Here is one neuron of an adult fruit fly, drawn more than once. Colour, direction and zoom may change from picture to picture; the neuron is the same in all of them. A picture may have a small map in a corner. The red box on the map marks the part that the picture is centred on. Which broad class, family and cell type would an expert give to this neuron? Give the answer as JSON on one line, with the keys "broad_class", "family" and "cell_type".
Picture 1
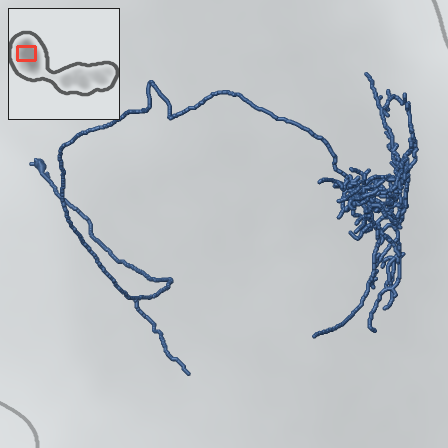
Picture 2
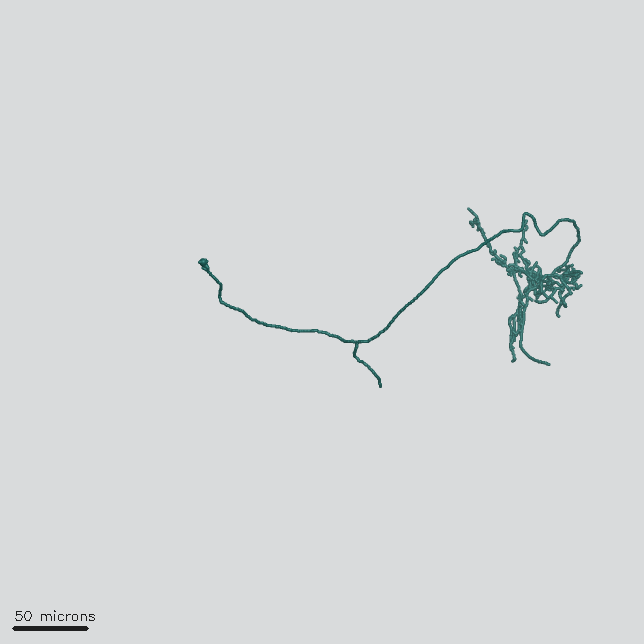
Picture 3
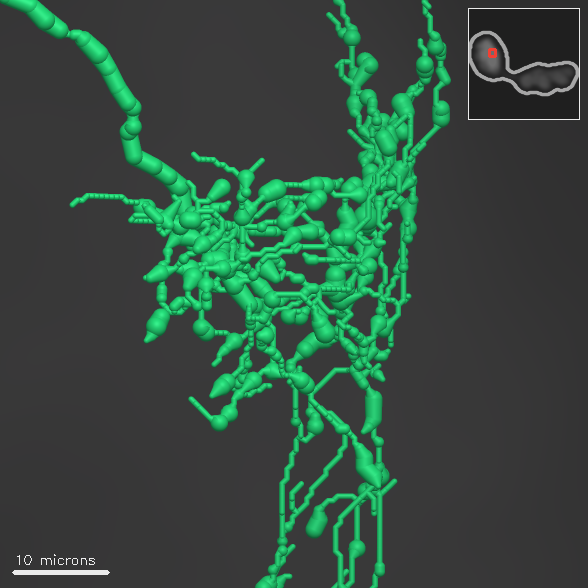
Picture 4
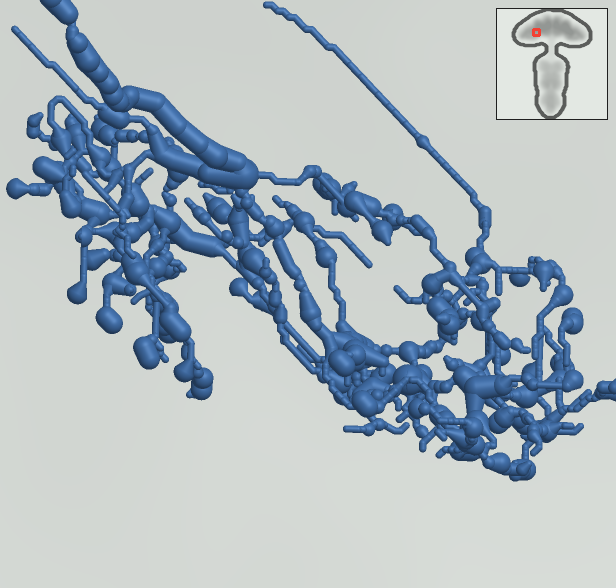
{"broad_class": "central-brain intrinsic neuron", "family": "LoVC", "cell_type": "LoVC23"}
